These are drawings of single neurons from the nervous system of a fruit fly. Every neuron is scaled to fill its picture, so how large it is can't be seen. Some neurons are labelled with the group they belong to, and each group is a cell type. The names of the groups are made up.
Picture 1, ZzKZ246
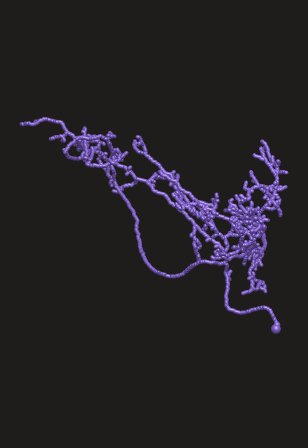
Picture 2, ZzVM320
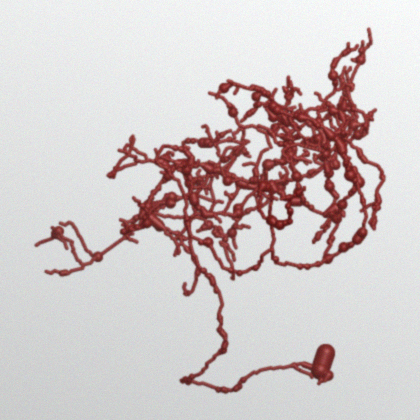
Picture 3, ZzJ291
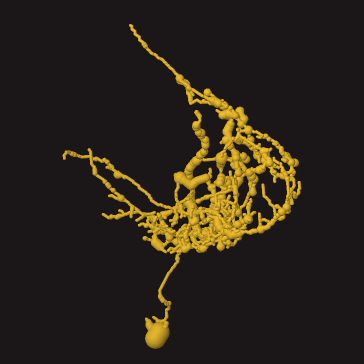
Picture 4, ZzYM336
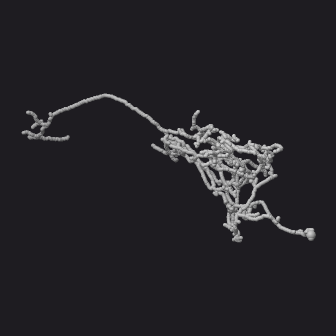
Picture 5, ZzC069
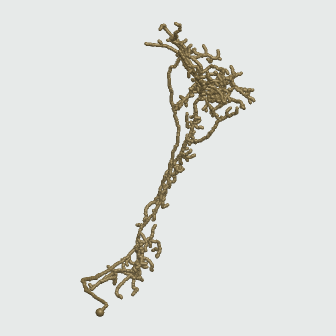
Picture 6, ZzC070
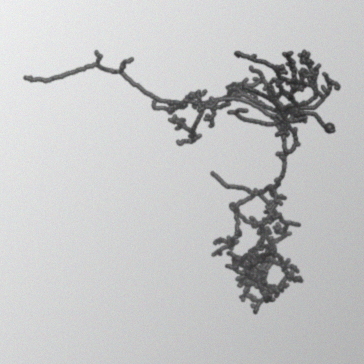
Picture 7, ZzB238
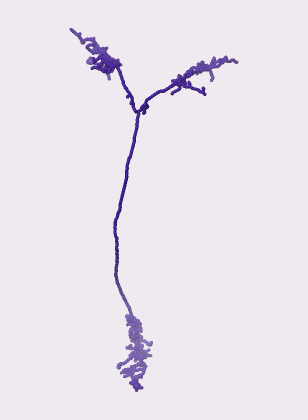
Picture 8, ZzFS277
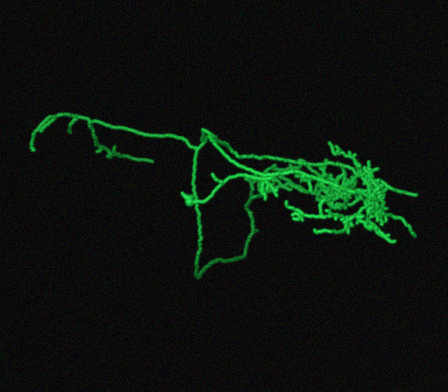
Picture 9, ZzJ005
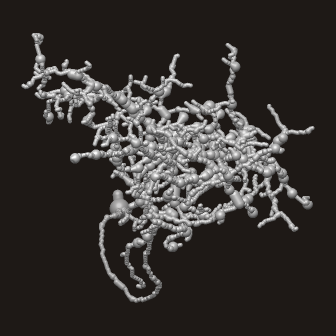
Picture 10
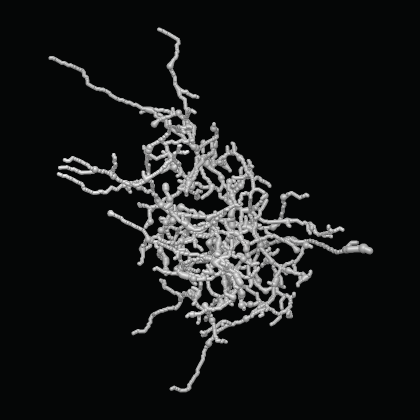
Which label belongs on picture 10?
ZzJ005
